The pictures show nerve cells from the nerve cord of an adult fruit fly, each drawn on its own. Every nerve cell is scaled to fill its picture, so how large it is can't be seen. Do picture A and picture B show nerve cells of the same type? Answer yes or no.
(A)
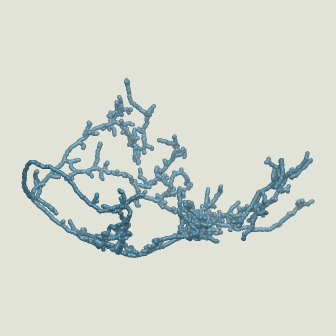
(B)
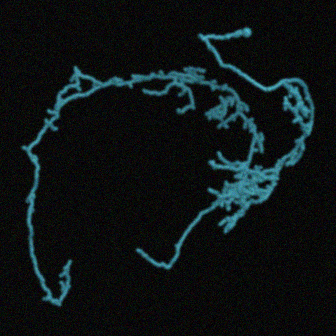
no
